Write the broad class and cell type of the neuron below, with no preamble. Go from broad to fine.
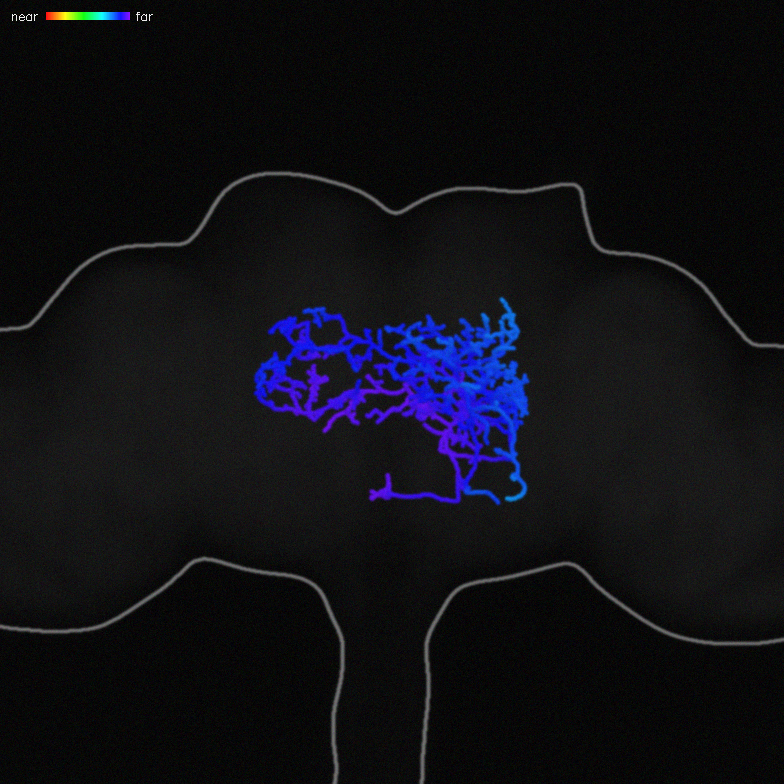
central-brain intrinsic neuron; GNG047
